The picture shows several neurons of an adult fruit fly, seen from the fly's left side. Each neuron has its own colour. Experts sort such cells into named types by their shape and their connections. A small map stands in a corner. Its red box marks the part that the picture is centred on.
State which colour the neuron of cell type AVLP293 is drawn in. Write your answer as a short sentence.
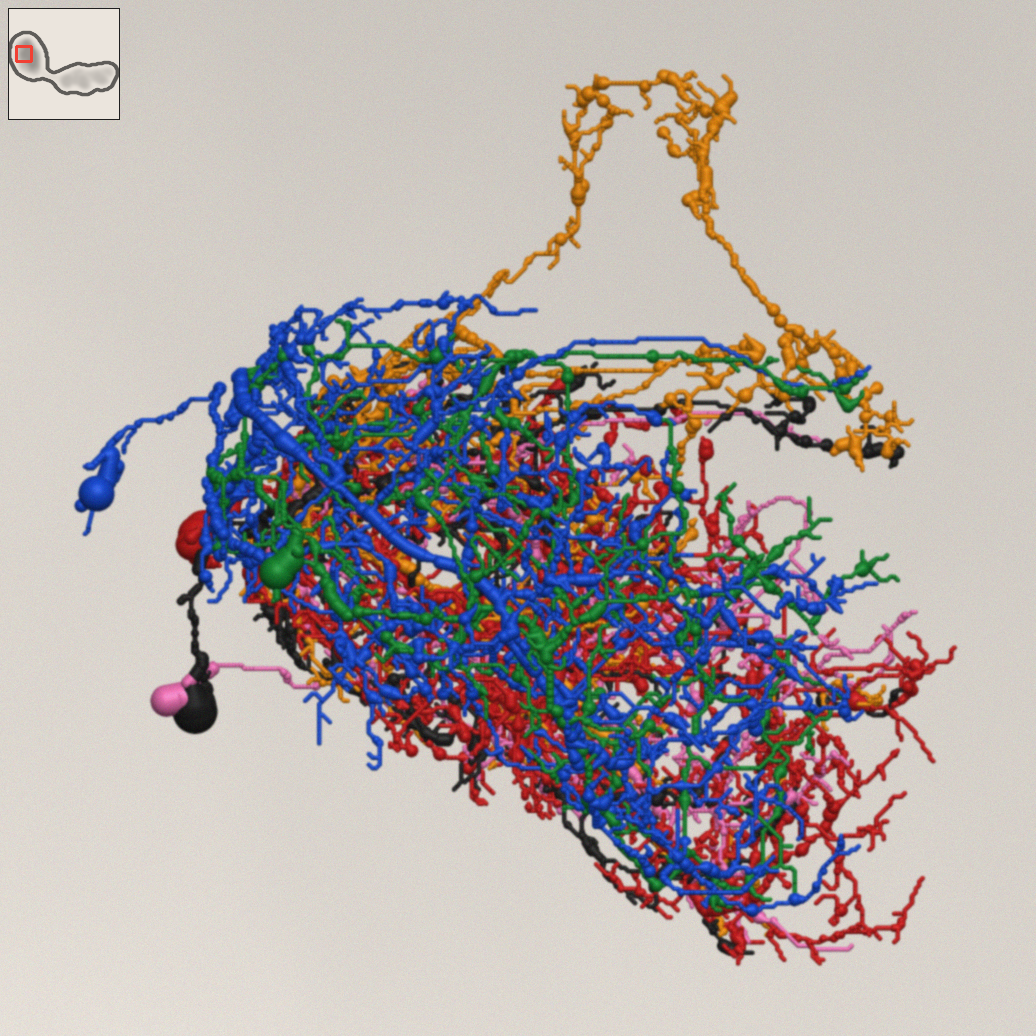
The colour is pink.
